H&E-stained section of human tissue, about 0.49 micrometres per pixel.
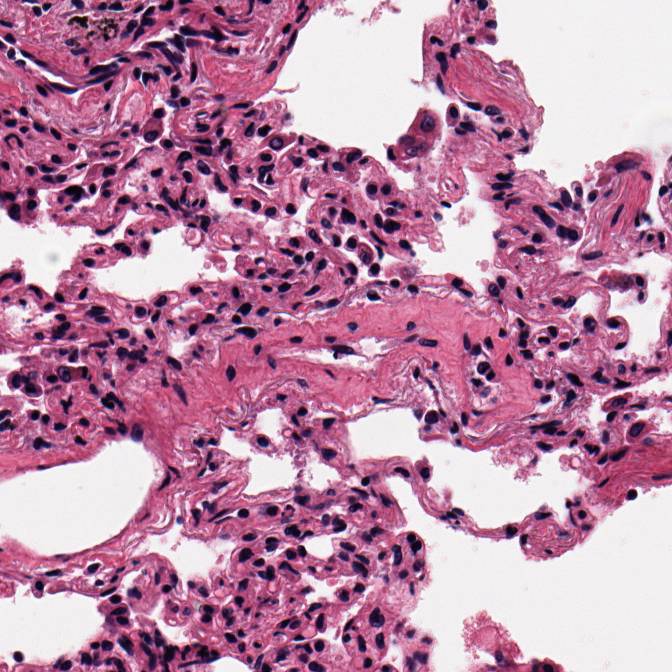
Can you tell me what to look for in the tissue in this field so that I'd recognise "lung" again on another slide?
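The tissue here is lung.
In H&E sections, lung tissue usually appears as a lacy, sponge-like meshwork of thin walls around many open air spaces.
That agrees with the branching network of strands and septa enclosing irregular empty spaces in this field. The spaces themselves are clear white, with almost no cells or secretion, in keeping with open air spaces. A band of dense pink collagen crosses the middle roughly horizontally. A small cluster of brown-black granular pigment sits in the upper left corner.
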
